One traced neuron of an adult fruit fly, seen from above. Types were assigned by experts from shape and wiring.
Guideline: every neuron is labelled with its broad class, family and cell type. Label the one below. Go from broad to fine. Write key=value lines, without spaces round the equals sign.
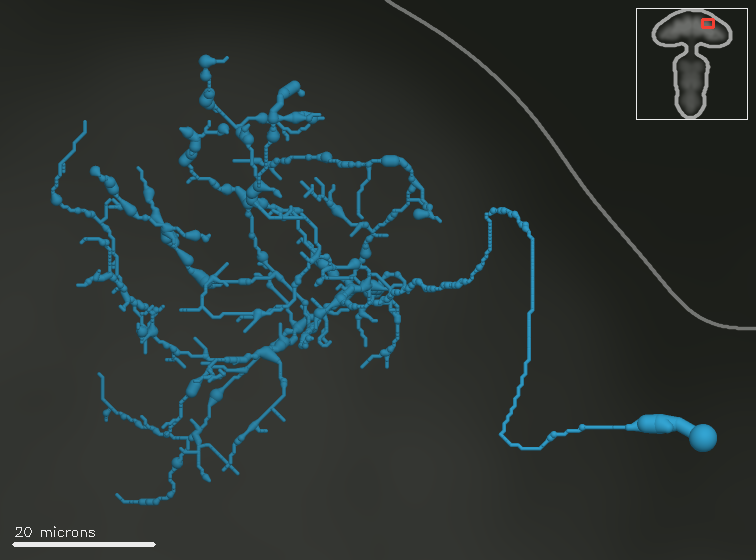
broad_class=central-brain intrinsic neuron
family=hemilineage VLPl4_anterior
cell_type=AVLP424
